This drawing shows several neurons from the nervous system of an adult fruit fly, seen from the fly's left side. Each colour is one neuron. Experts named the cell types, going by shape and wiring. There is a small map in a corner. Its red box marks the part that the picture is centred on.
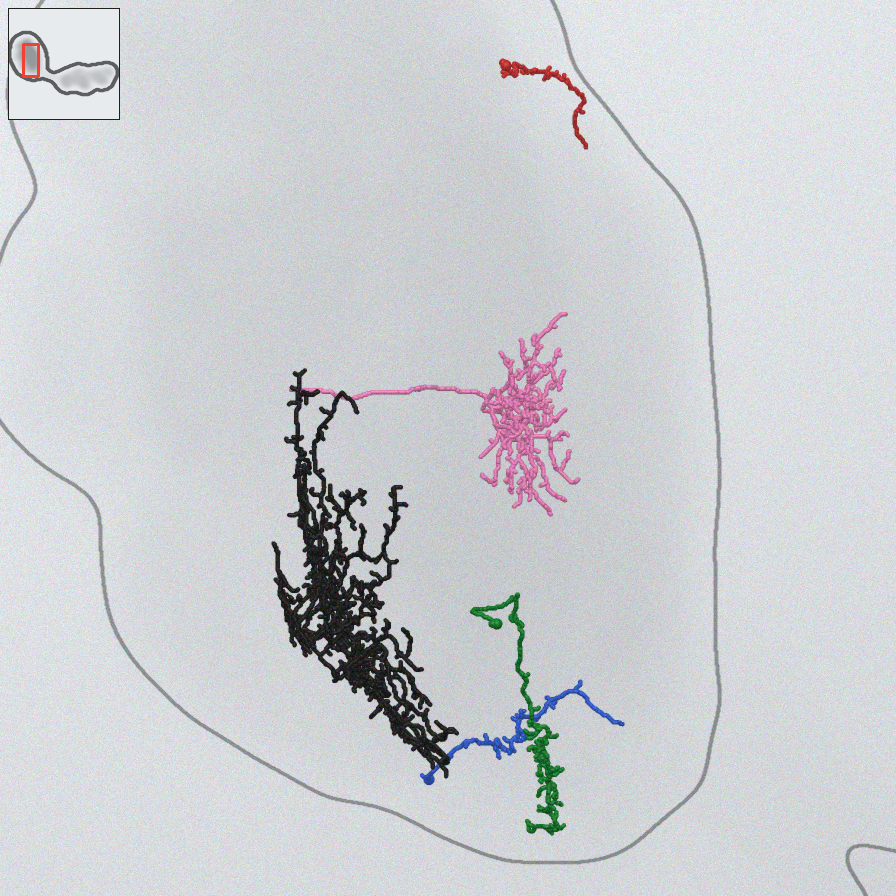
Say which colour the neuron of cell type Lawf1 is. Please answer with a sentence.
The colour is pink.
